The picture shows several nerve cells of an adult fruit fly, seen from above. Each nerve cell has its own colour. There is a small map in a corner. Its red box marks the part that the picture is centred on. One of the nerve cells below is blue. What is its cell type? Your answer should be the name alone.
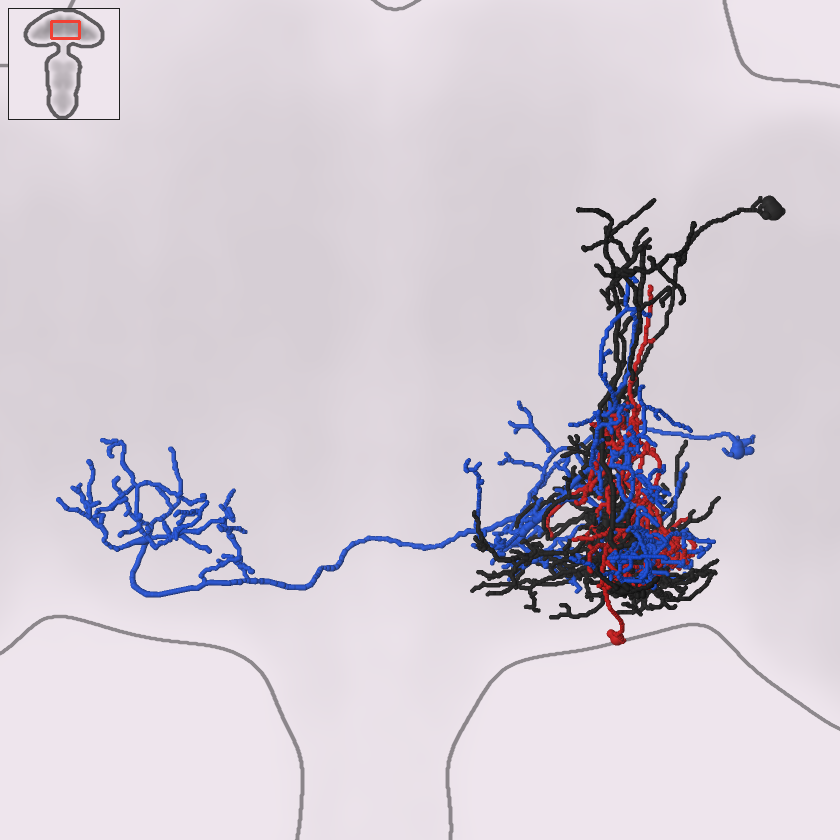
CB0141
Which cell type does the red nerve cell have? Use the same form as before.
WED151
